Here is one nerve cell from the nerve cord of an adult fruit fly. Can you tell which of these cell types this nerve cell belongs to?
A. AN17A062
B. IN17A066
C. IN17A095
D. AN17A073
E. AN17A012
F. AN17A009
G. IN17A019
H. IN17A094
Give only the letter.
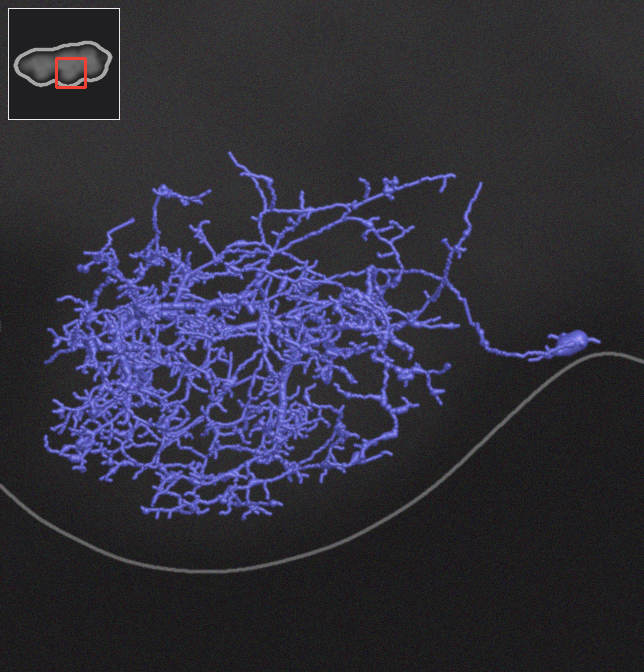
G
